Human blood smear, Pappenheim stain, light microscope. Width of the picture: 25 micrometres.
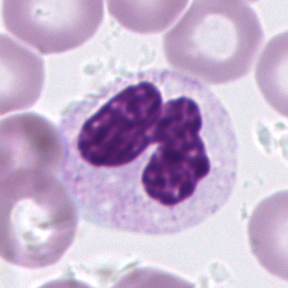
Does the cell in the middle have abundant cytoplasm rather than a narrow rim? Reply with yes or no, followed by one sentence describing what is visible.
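Yes. The cytoplasm forms a wide rim around the nucleus.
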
